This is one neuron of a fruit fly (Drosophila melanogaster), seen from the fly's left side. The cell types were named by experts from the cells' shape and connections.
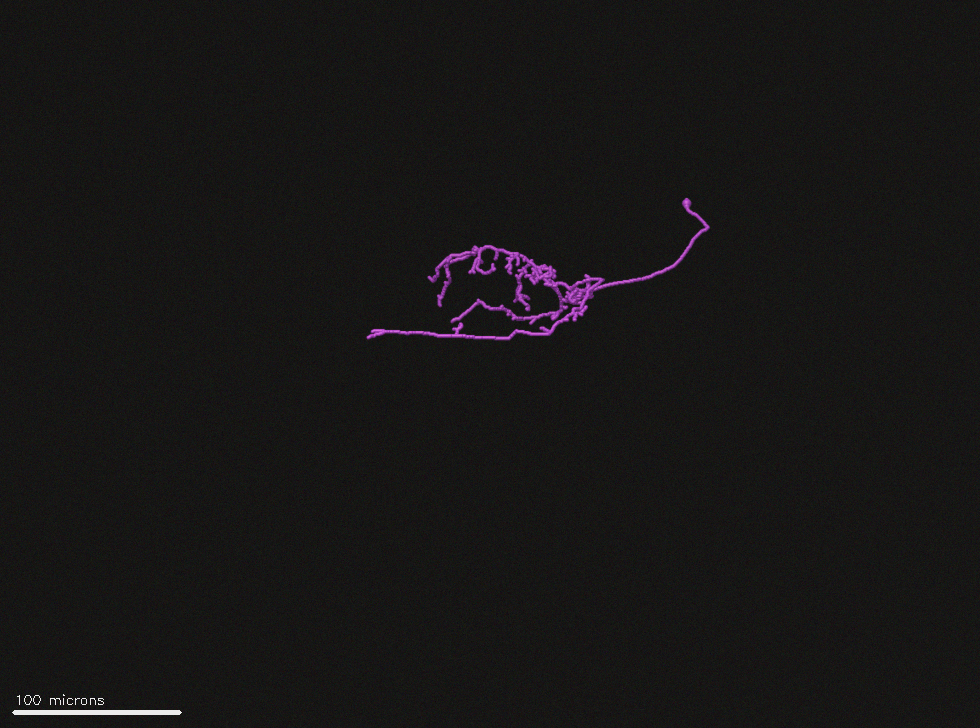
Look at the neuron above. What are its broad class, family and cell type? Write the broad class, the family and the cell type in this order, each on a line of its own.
nerve-cord intrinsic neuron
hemilineage 07B
IN07B094_b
